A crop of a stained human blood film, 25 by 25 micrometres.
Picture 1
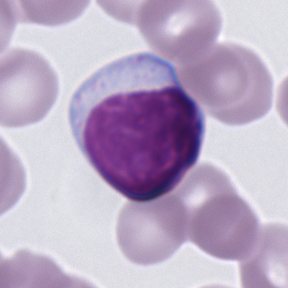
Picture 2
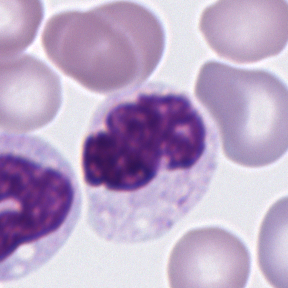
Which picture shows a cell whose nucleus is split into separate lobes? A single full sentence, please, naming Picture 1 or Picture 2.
The cell in Picture 2 has a nucleus split into separate lobes.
